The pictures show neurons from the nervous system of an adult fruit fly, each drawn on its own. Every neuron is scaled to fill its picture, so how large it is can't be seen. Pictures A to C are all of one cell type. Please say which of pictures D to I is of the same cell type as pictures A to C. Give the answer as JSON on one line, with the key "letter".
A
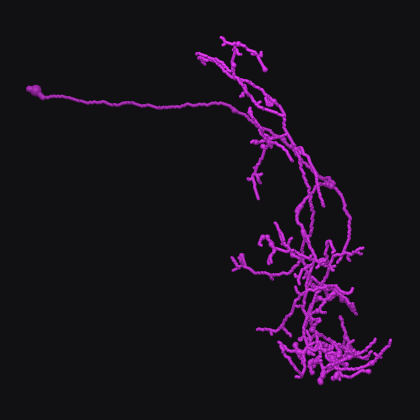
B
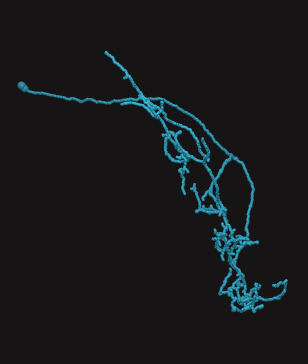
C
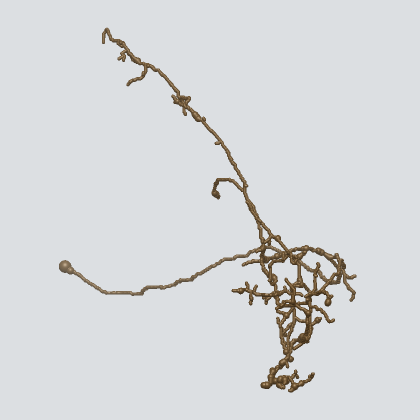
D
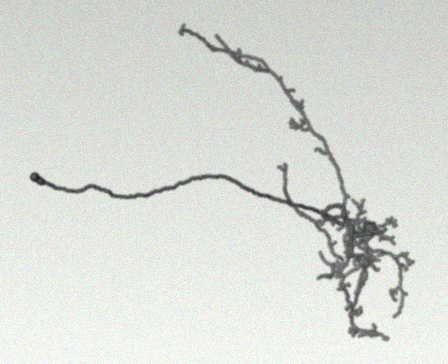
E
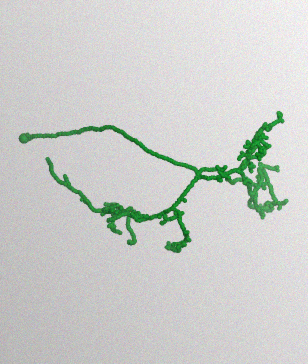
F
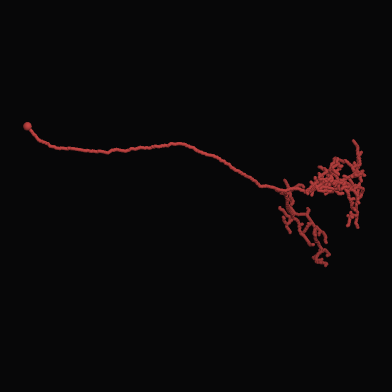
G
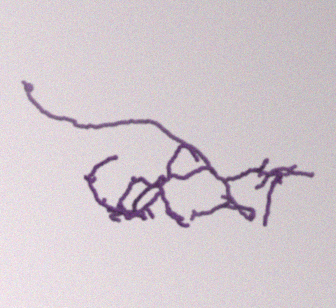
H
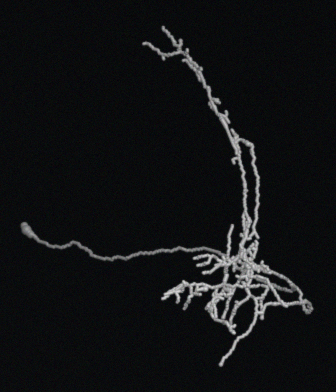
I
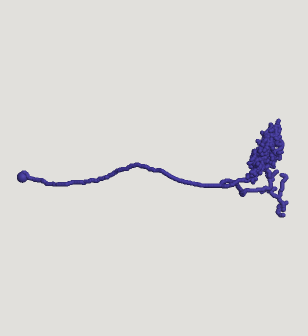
{"letter": "D"}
